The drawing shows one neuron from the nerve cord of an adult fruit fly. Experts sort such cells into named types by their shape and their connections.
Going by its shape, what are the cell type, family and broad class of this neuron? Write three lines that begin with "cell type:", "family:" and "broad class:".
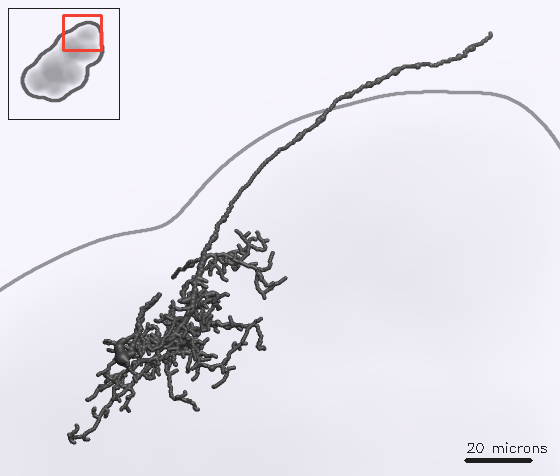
cell type: MNad01
family: MNad
broad class: motor neuron of the nerve cord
